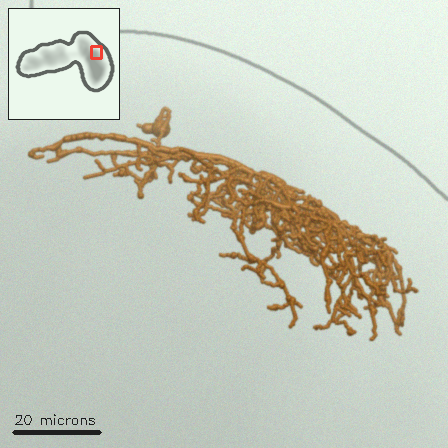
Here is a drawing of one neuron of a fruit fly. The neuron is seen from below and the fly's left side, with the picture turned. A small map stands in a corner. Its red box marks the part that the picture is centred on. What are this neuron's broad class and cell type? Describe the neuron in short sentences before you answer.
It lies in the brain. By the scale bar it is about 90 microns wide in this view. Dozens of branch ends can be seen. Its broad class is central-brain intrinsic neuron. The cell type is GNG177.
